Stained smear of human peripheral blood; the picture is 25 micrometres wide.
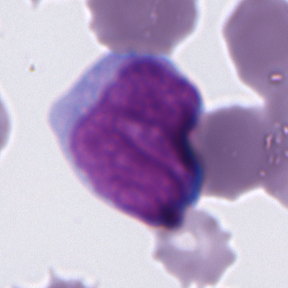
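Myeloblast in a stained peripheral blood smear. Most of the cell filled by the nucleus, which is notched on its right edge. Chromatin finely stippled, not coarsely clumped. No cytoplasmic vacuoles seen.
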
